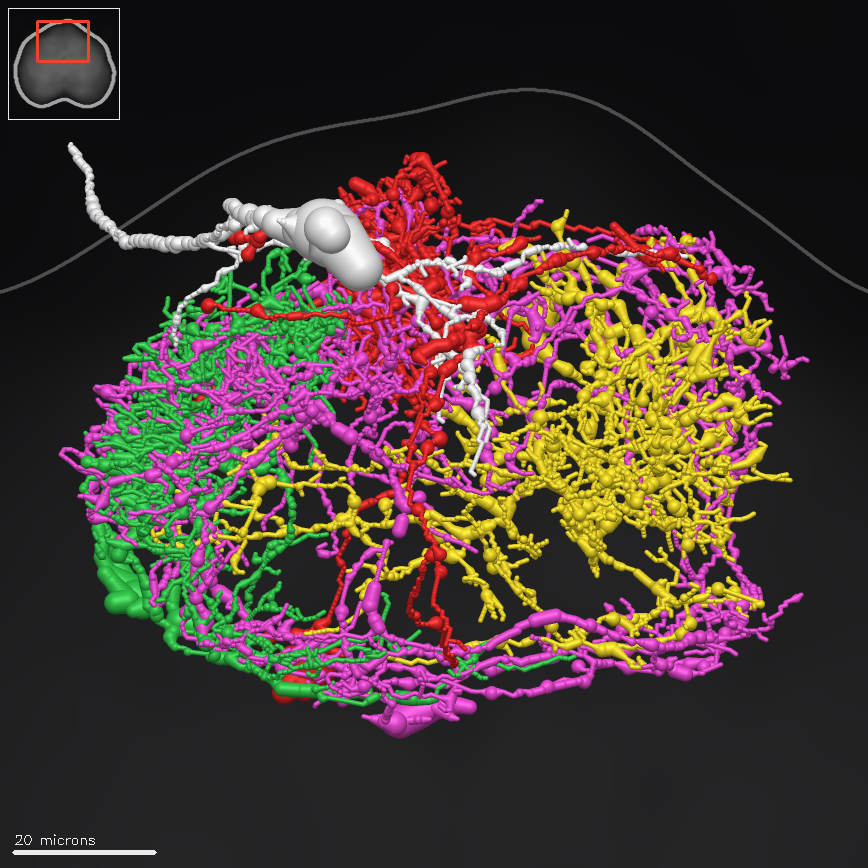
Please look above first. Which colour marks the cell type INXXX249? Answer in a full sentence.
The colour is red.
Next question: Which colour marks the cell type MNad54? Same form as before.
The colour is white.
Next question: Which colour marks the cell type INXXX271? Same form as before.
The colour is green.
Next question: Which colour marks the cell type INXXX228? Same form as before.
The colour is yellow.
